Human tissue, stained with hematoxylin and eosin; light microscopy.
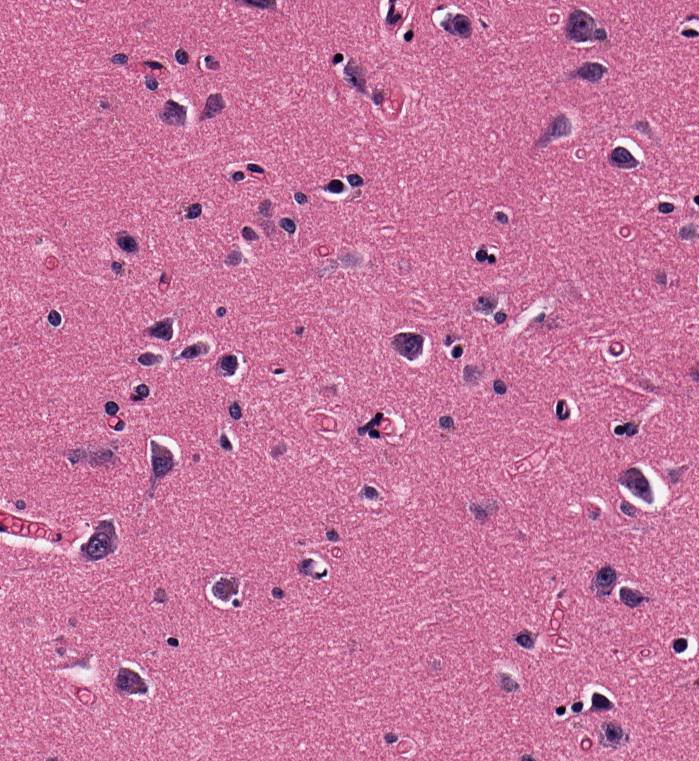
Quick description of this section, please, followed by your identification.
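Cells lie singly in a finely fibrillary pink background, not arranged into units. Small round dark-blue nuclei with scant visible cytoplasm are scattered throughout. Larger angular cells with purplish cytoplasm and paler round nuclei, some tapering into one process, are interspersed. This is cerebral cortex.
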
